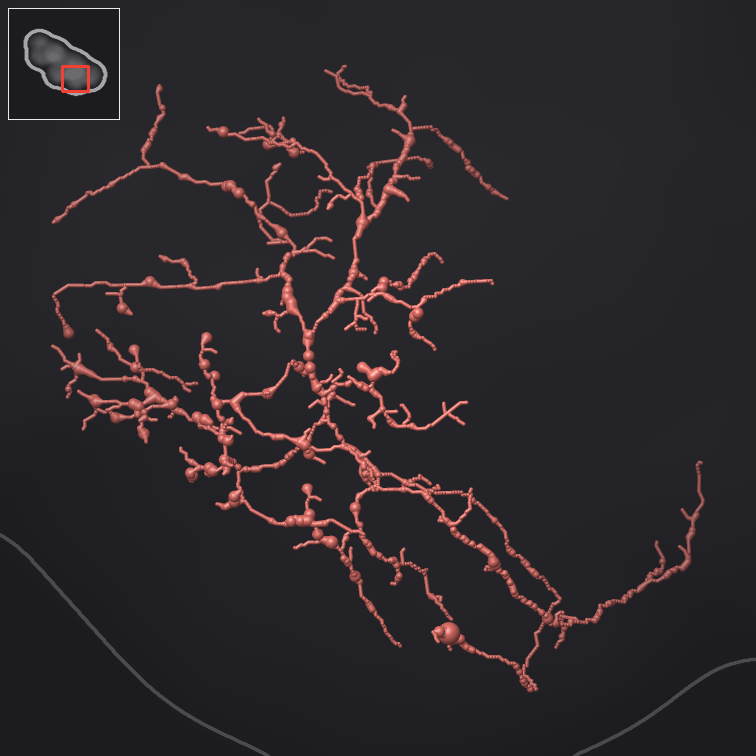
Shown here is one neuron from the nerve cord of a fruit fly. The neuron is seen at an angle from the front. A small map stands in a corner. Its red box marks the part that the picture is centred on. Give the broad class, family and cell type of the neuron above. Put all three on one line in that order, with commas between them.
nerve-cord intrinsic neuron, hemilineage 13A, IN13A060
